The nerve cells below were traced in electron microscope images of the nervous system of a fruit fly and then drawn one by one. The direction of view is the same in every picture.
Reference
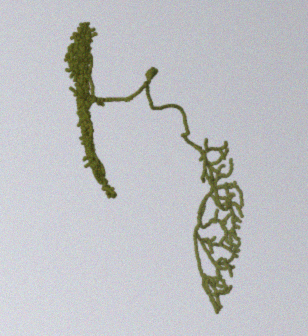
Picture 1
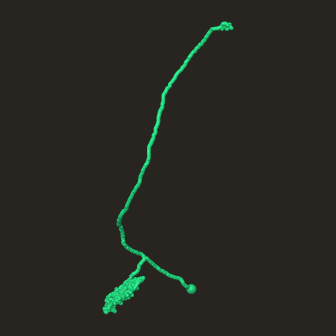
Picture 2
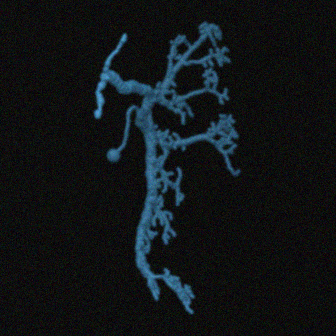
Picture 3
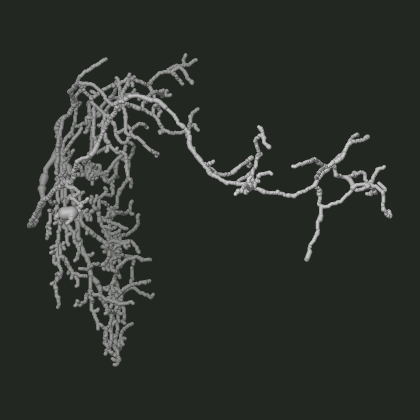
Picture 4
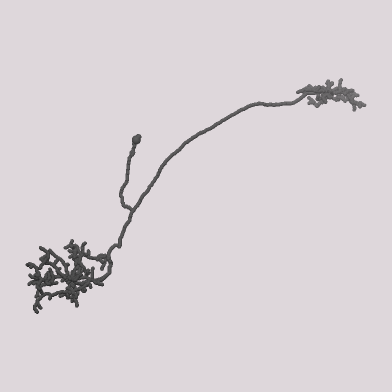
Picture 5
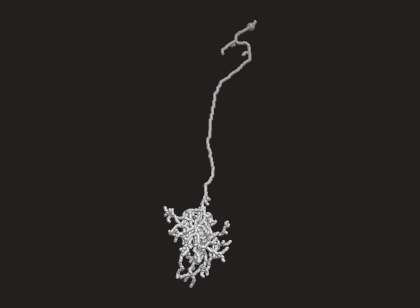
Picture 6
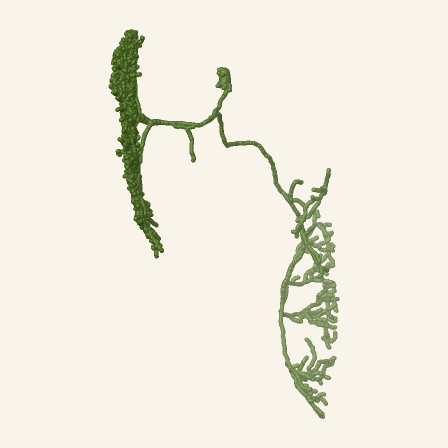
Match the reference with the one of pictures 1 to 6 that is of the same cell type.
6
